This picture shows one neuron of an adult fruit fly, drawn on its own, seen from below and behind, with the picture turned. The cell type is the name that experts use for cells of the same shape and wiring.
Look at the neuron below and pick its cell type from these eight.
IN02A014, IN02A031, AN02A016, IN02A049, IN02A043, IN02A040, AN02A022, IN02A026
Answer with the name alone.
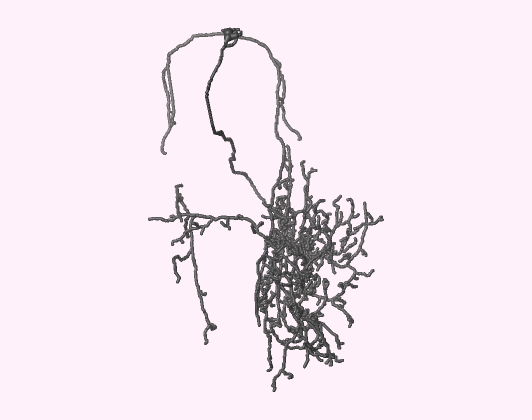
IN02A026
